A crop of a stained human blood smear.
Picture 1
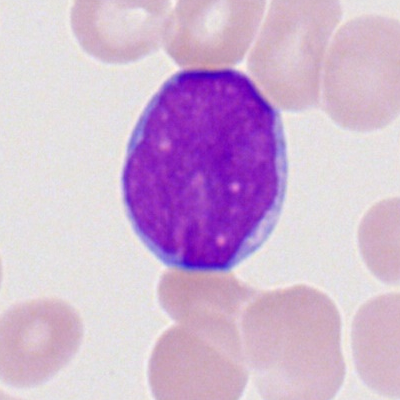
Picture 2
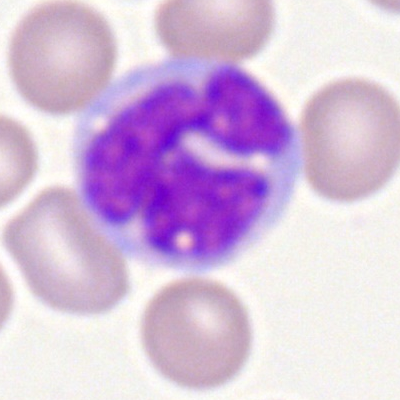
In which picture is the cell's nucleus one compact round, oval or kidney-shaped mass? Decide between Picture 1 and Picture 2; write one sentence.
In Picture 1 the cell's nucleus is not lobed but one compact round, oval or kidney-shaped mass.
